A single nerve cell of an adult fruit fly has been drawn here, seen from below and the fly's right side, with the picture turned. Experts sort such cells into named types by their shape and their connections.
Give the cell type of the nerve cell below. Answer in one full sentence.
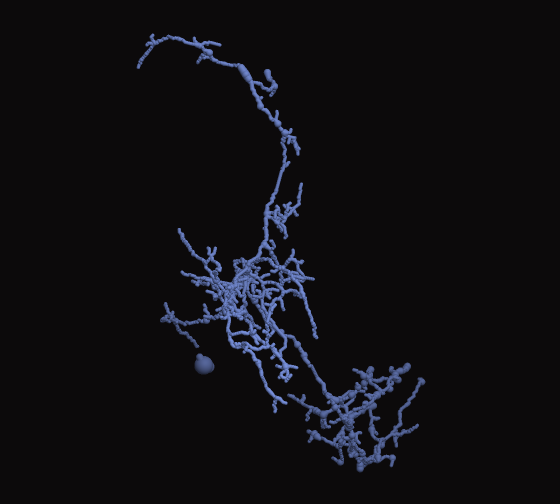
The nerve cell belongs to cell type SMP424.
